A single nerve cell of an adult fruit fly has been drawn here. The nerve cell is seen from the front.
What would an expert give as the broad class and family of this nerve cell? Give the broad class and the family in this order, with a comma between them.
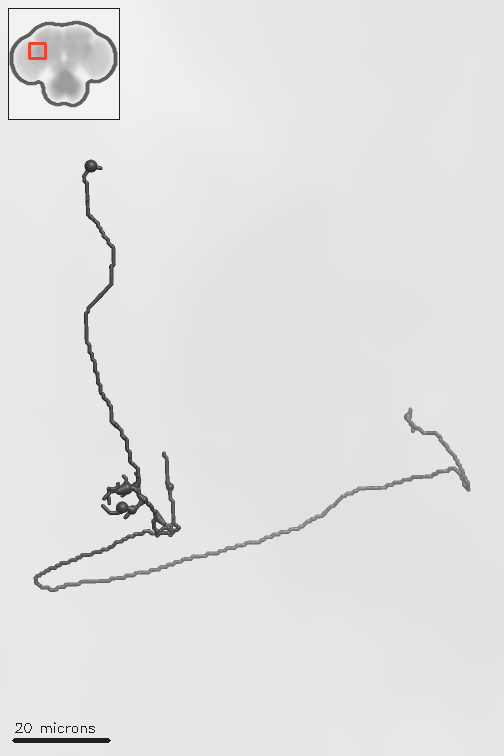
optic-lobe intrinsic neuron, Tm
